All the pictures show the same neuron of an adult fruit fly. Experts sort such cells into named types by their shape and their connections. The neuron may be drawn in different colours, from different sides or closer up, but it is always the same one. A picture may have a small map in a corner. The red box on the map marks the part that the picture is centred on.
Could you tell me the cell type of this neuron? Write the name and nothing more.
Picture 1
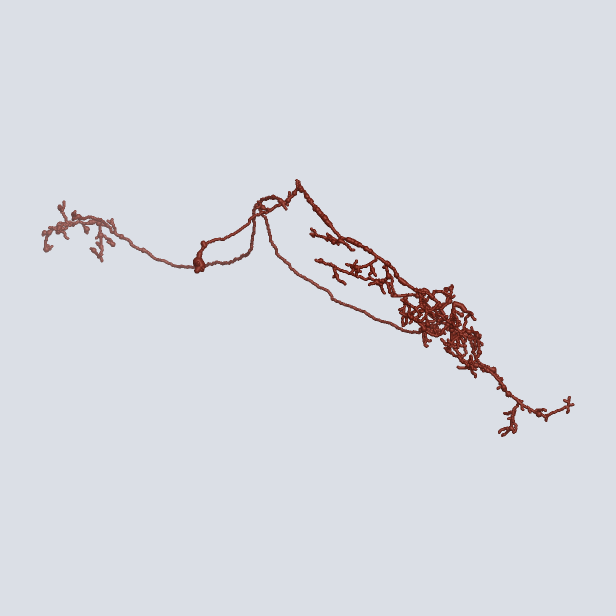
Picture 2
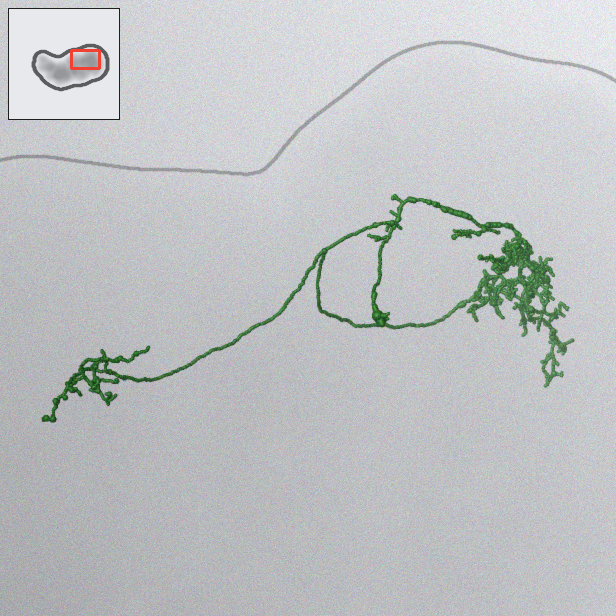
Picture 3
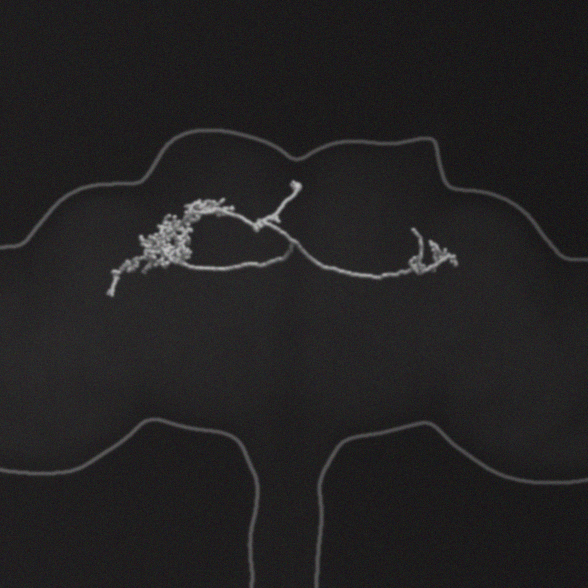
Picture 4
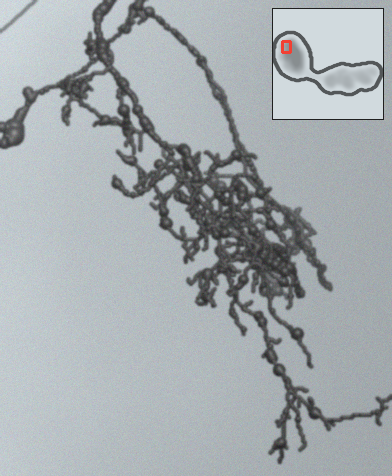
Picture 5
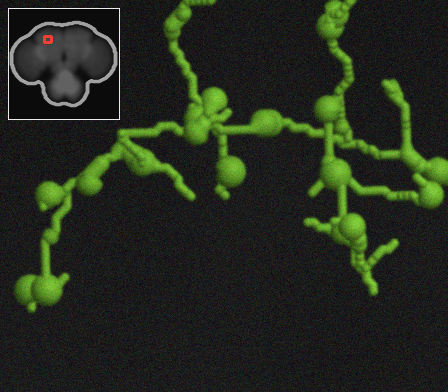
SIP103m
